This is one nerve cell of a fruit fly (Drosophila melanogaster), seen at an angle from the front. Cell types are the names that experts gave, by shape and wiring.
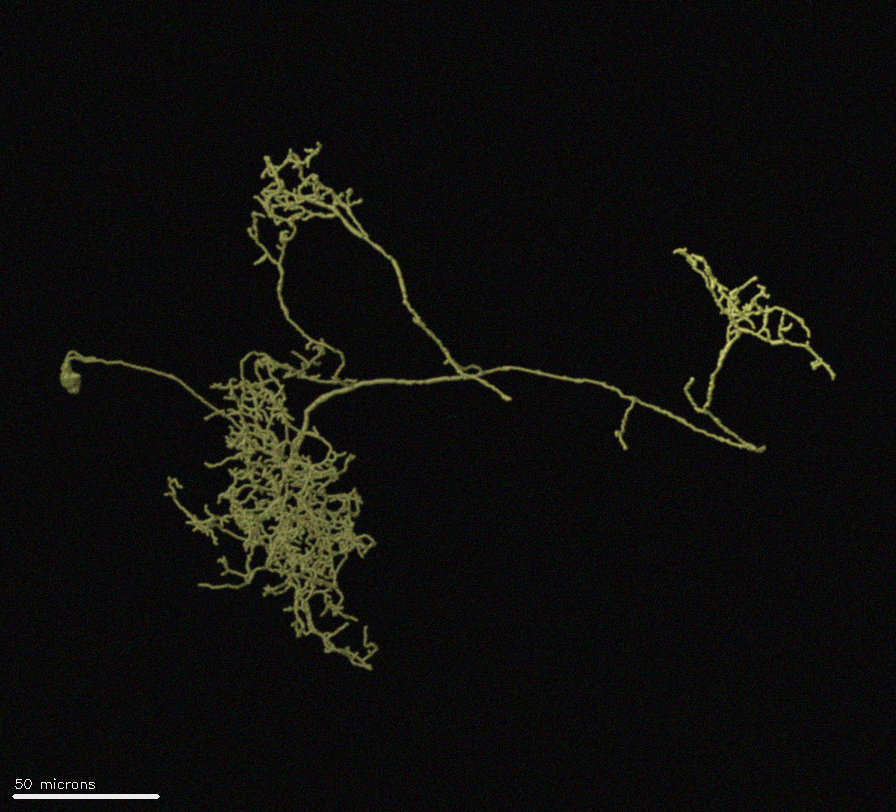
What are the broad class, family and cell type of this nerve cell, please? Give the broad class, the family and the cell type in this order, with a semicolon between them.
central-brain intrinsic neuron; hemilineage VLPl&d1_lateral; AVLP721m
